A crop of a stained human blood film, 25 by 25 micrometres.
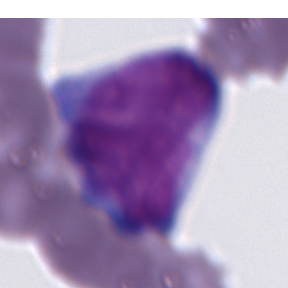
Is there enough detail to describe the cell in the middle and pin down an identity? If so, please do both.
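The nucleus occupies most of the cell and leaves little room for cytoplasm. The cytoplasm forms a scant rim, broadest at the upper left. It contains neither granules nor vacuoles. The cell is a myeloblast.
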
